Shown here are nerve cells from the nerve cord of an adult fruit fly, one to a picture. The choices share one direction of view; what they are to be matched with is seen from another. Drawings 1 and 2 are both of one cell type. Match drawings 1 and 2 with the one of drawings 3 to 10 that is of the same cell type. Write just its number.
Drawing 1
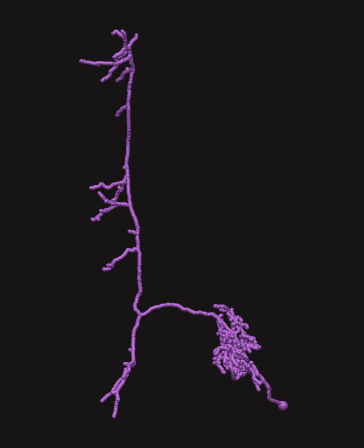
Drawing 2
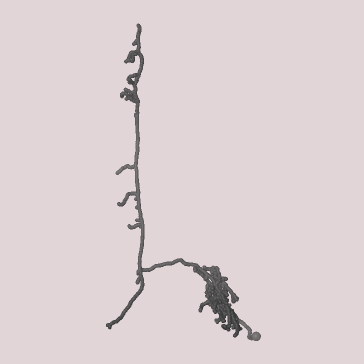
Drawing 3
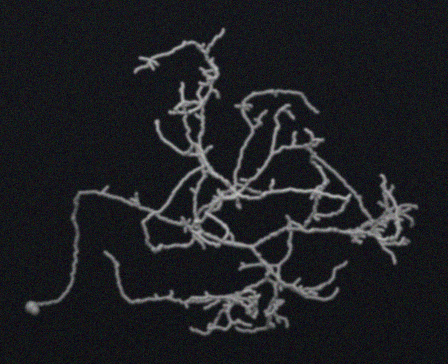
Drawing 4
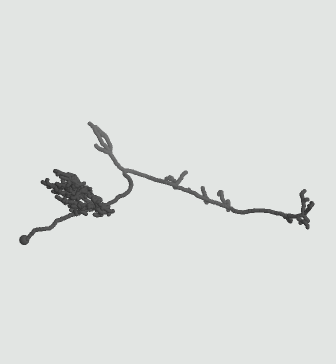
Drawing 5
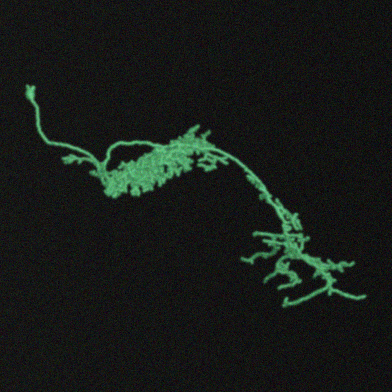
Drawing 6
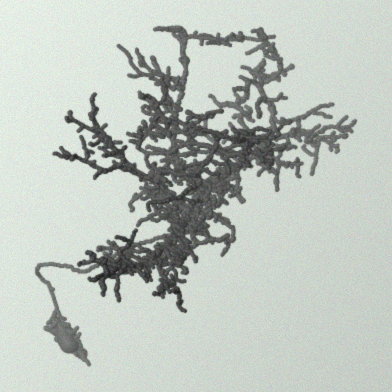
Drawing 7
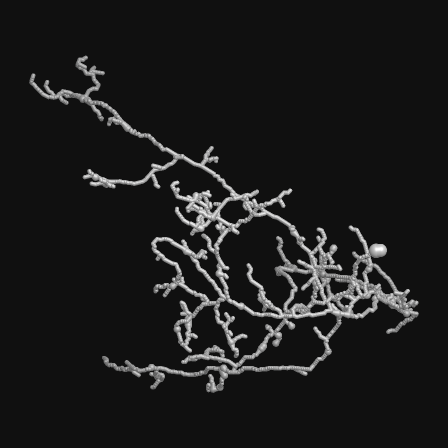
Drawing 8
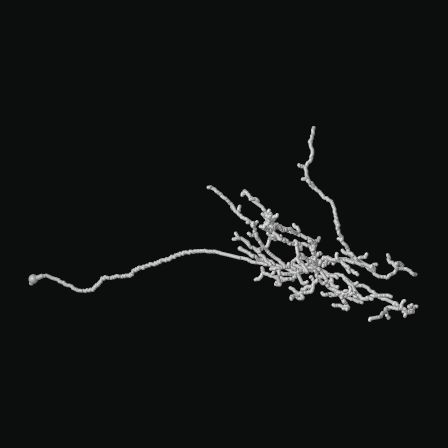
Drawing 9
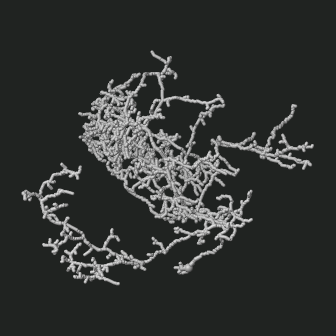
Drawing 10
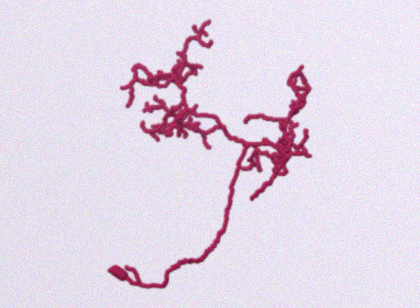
4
